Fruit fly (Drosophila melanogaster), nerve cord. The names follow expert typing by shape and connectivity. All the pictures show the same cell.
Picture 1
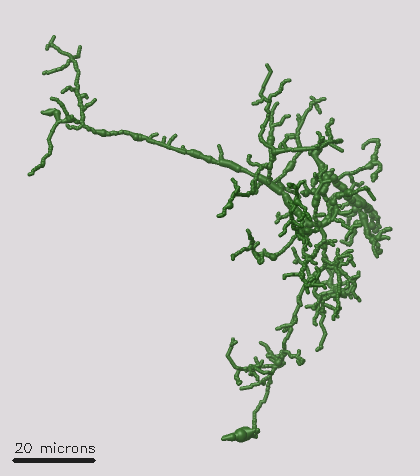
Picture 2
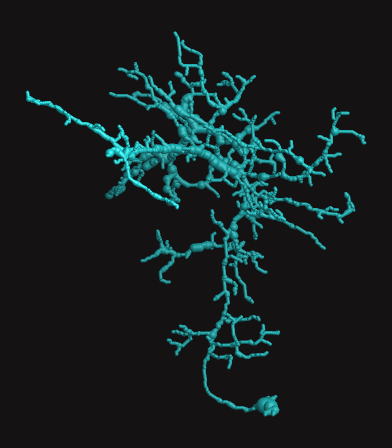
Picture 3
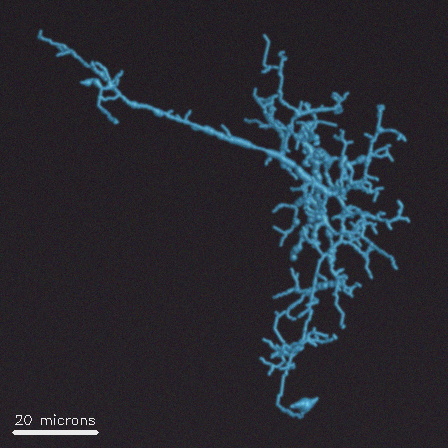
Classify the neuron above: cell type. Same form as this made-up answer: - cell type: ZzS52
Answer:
- cell type: IN13A045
